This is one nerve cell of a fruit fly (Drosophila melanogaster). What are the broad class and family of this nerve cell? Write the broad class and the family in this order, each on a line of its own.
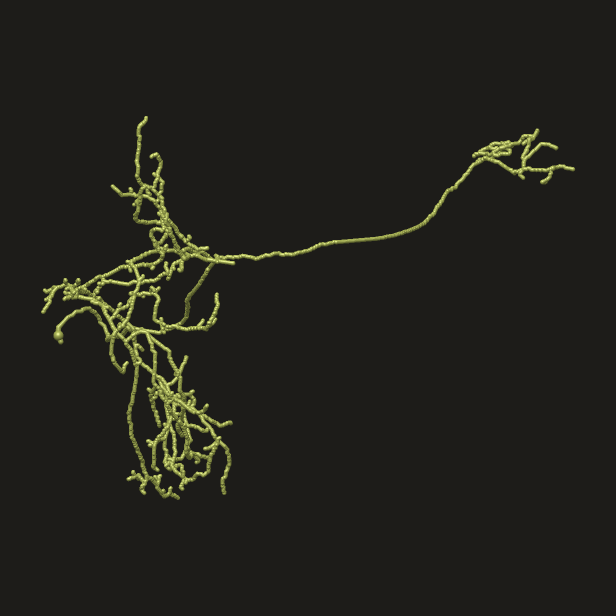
central-brain intrinsic neuron
hemilineage SMPpv1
